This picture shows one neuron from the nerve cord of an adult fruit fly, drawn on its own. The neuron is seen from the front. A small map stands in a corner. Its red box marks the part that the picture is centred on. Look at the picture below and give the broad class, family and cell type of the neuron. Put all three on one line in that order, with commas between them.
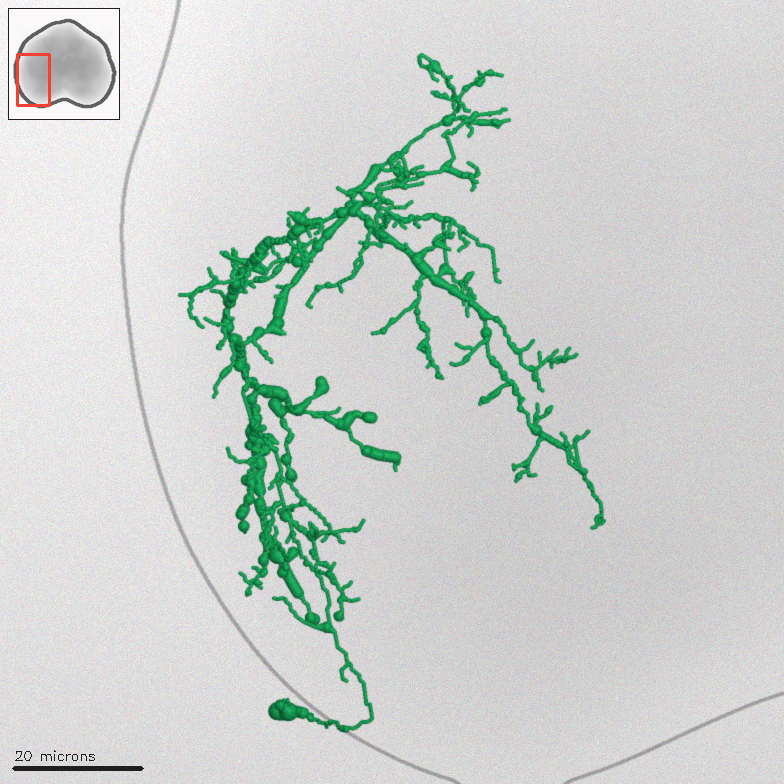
nerve-cord intrinsic neuron, hemilineage 13A, IN13A034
